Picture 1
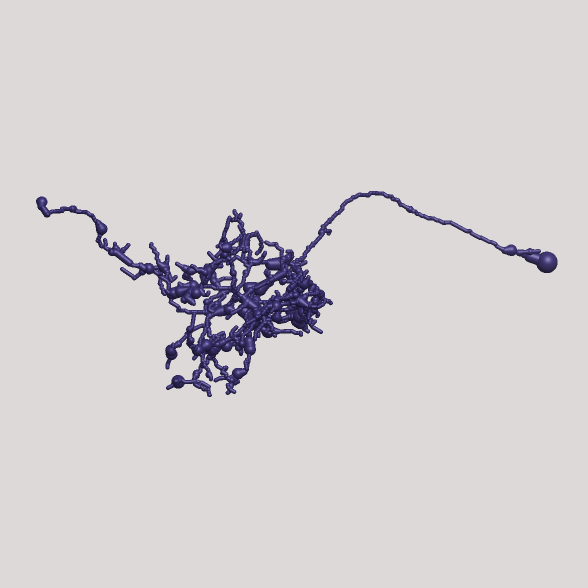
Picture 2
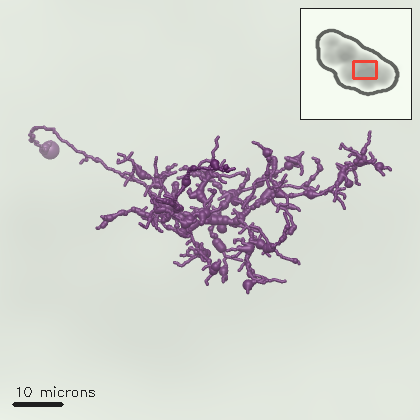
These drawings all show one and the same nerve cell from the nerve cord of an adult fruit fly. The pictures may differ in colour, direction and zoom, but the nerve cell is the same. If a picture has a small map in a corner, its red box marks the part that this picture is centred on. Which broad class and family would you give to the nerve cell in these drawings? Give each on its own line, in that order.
nerve-cord intrinsic neuron
hemilineage 20A.22A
